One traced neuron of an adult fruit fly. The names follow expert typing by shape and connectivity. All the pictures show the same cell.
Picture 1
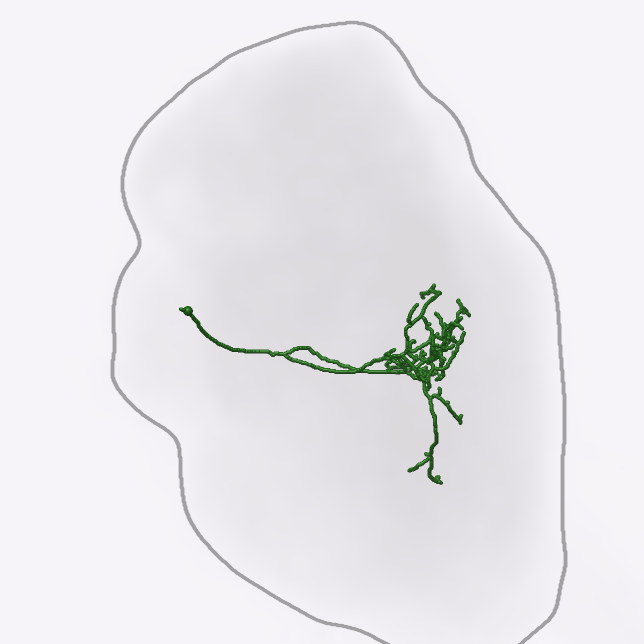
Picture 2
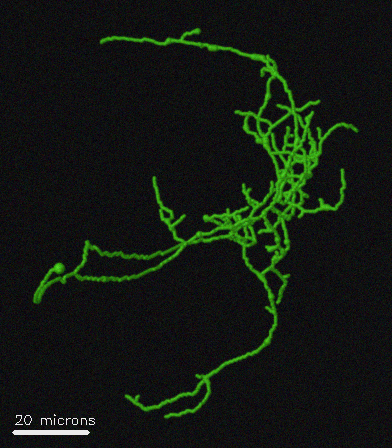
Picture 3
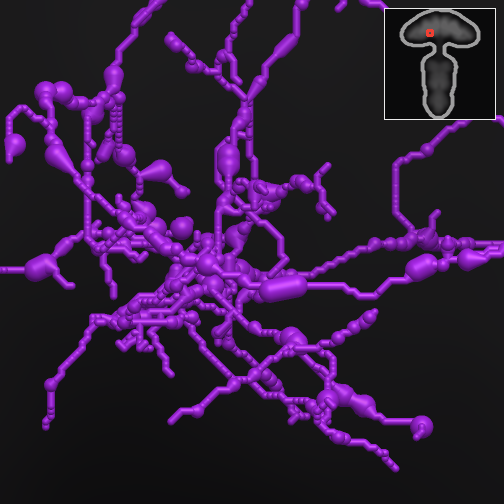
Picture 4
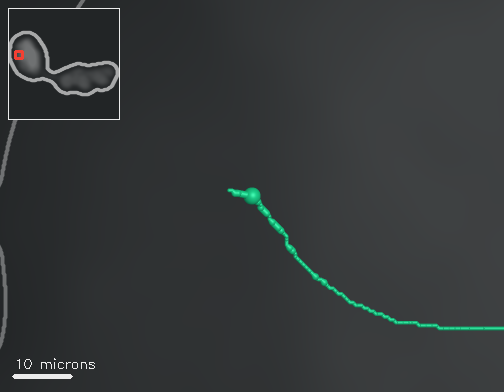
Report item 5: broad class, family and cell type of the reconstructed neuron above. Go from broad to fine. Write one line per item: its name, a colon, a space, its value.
broad class: central-brain intrinsic neuron
family: hemilineage LALa1_posterior
cell type: CB1356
